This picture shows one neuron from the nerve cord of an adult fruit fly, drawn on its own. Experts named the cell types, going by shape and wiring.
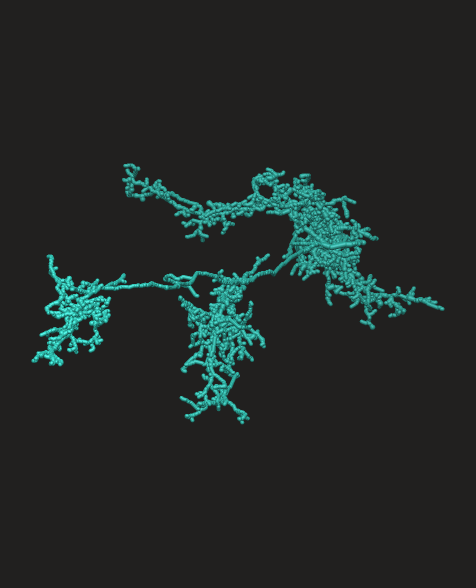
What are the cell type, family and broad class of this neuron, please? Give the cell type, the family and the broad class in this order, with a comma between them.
IN07B020, hemilineage 07B, nerve-cord intrinsic neuron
